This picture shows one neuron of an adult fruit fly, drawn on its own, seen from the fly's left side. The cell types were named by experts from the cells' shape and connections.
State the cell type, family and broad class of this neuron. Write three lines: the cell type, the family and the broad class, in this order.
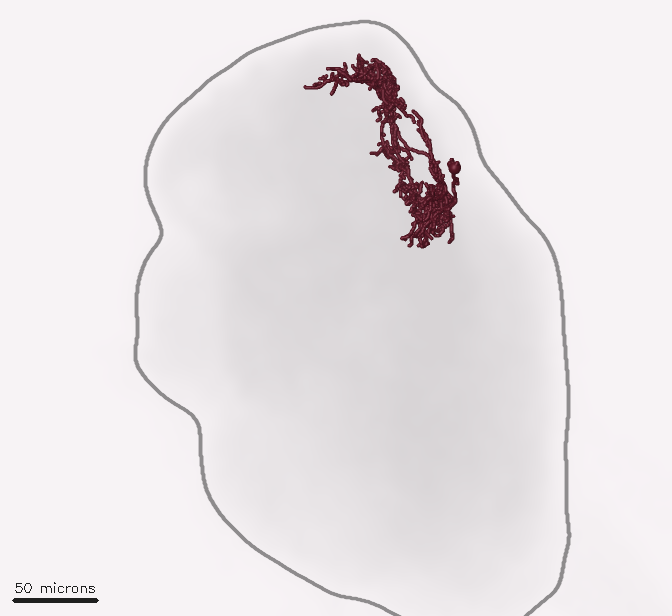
SLP360_a
hemilineage SLPpl2
central-brain intrinsic neuron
